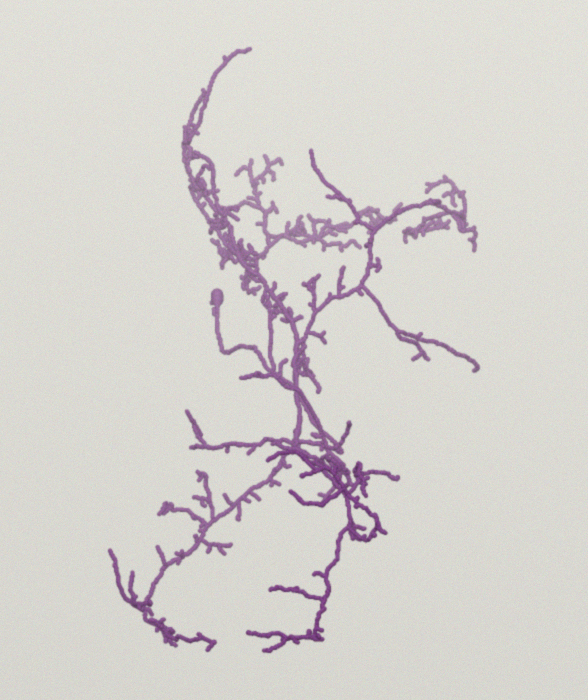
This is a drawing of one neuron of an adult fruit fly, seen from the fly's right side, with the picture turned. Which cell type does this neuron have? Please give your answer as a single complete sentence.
The cell type name IN03A052 applies to this neuron.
